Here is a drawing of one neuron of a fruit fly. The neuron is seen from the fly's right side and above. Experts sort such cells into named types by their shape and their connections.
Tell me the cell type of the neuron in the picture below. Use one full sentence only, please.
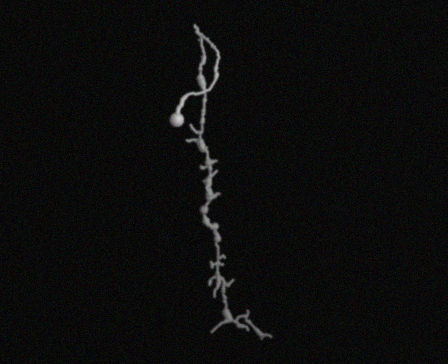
To the cell type Dm3c belongs this neuron.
